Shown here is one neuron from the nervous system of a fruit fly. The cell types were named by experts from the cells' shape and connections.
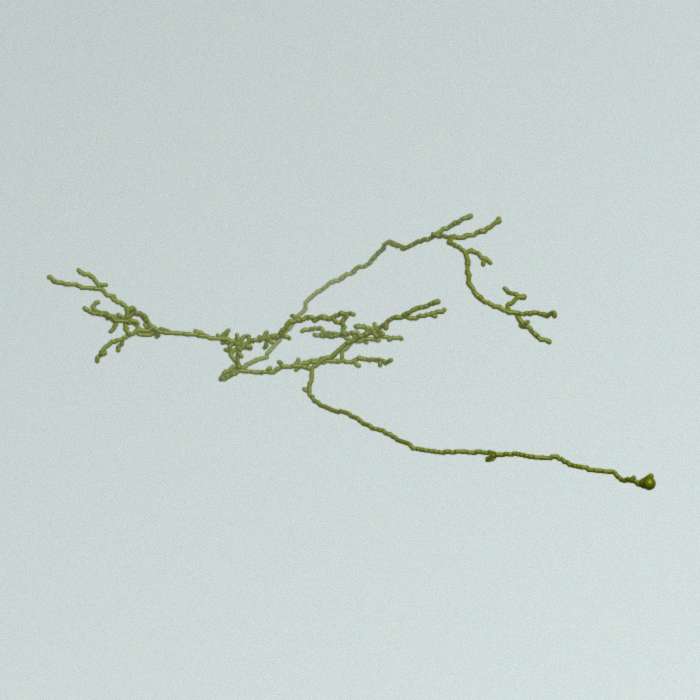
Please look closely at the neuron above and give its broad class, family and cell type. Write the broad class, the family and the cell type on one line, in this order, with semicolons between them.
nerve-cord intrinsic neuron; hemilineage 02A; IN02A031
